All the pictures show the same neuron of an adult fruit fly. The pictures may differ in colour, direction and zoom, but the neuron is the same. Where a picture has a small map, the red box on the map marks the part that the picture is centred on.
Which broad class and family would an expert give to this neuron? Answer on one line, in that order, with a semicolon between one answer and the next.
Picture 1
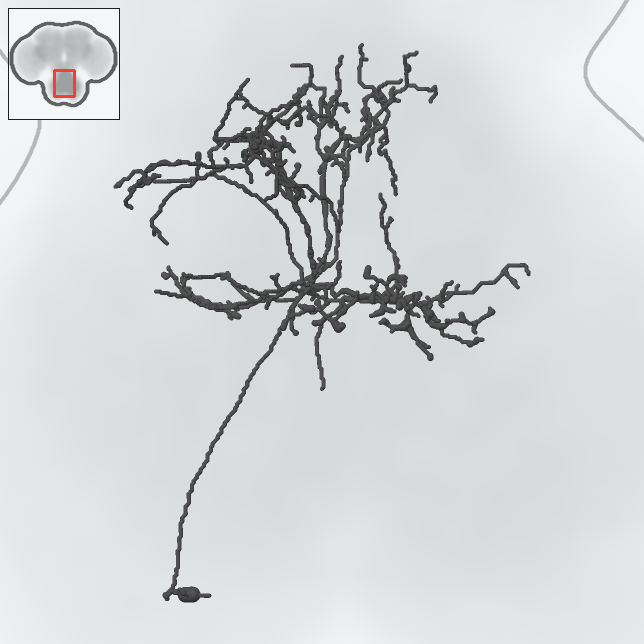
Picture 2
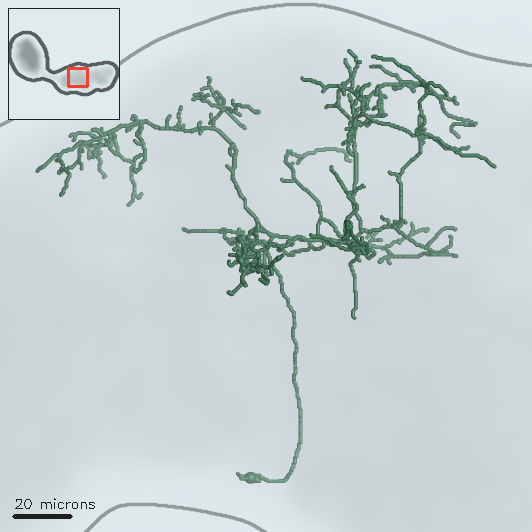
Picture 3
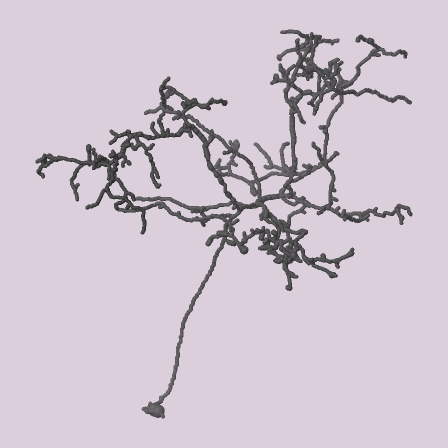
nerve-cord intrinsic neuron; hemilineage 07B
